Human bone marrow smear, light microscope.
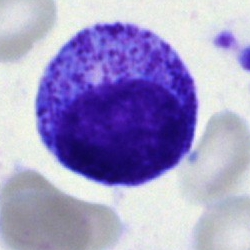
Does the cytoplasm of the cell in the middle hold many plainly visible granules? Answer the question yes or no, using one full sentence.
Yes, there is a large number of visible granules in the cell's cytoplasm.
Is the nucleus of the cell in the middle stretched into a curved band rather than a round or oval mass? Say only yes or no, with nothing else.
No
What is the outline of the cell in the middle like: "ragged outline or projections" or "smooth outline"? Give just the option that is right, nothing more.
Smooth outline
